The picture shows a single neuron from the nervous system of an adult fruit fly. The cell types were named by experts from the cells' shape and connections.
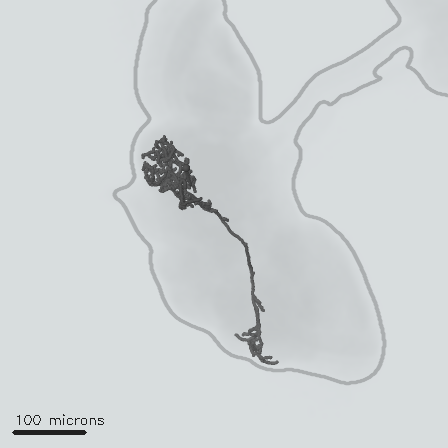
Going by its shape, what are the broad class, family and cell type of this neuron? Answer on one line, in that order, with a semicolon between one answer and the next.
central-brain intrinsic neuron; hemilineage LHl2_ventral; AVLP060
